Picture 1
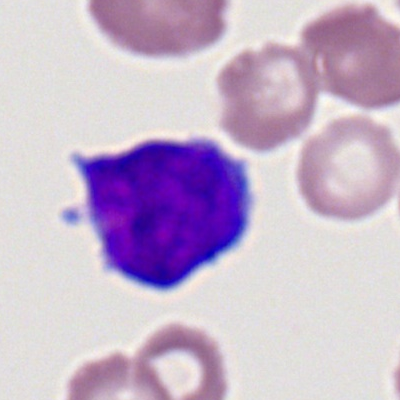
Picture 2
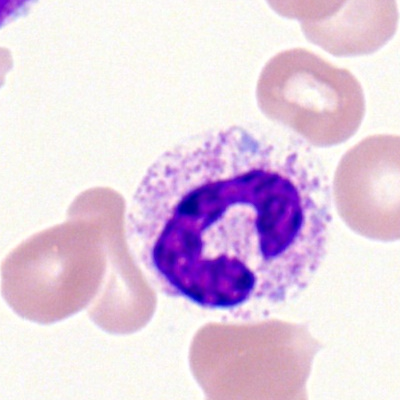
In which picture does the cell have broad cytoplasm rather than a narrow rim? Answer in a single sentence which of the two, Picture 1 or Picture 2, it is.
Abundant cytoplasm surrounds the nucleus in picture 2.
